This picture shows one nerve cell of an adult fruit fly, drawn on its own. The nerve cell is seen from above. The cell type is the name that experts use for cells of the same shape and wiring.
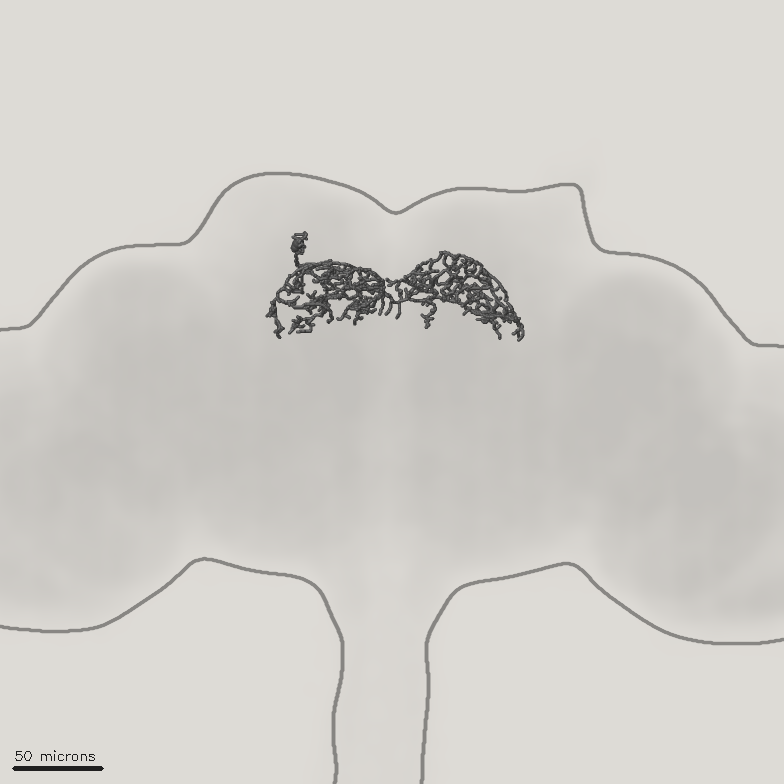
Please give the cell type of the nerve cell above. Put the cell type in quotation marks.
"MNx01"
